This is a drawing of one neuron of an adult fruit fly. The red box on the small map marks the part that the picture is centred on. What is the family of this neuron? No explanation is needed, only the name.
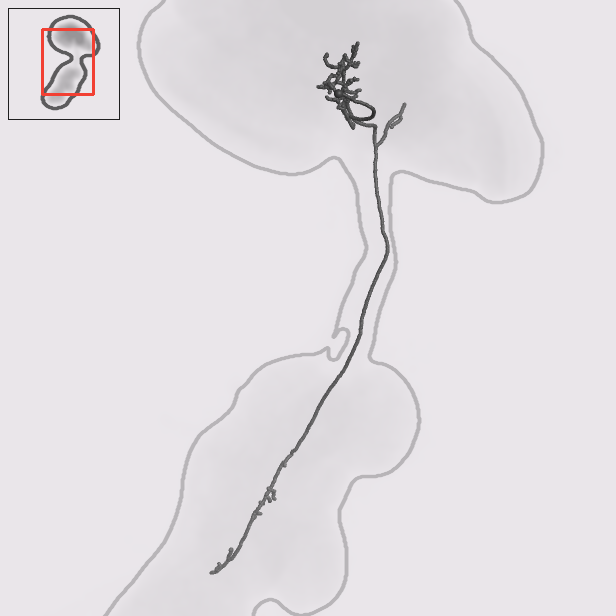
hemilineage LB7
